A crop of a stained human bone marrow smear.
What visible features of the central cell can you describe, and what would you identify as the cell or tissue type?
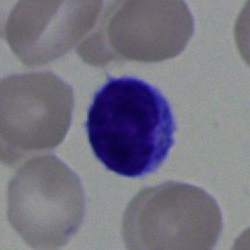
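Look how the nucleus fills almost the whole cell. Its chromatin is dense and stains a dark purple. There aren't any granules showing in the cytoplasm, and you won't find a vacuole anywhere in the cell. That's a lymphocyte.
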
